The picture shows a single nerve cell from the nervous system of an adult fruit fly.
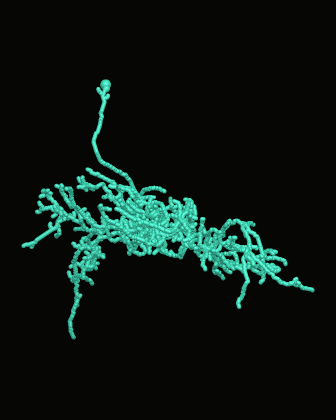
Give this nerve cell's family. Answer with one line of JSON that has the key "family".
{"family": "hemilineage SMPp&v1_ventral"}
